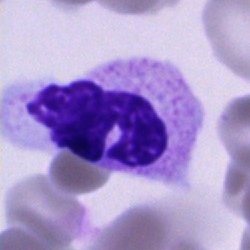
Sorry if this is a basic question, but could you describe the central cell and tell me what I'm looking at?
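The nucleus is folded and indented, with a small clear gap near its middle. Its chromatin is dense and dark purple. Pale lilac cytoplasm surrounds the nucleus and is widest on its right side. Fine pinkish-purple granules are scattered through this cytoplasm. The cell is a segmented neutrophil.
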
